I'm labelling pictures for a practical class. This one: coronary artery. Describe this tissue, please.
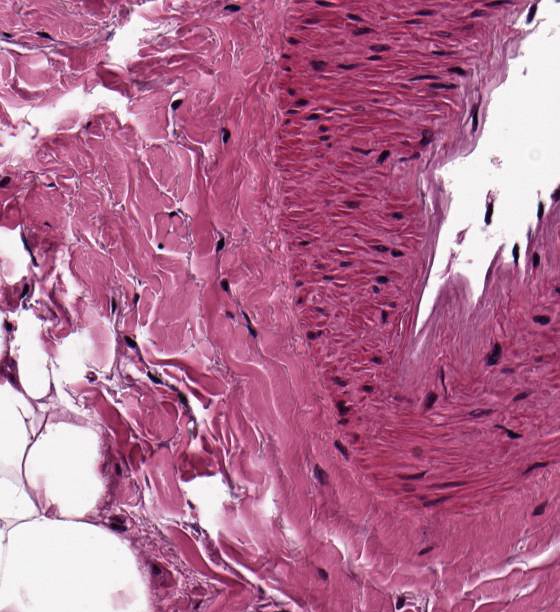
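Smooth muscle nuclei are elongated and cigar-shaped and lie parallel to the fibres. On the left, collagen forms thick wavy bundles with only sparse small dark nuclei between them. Adipocytes appear at the lower left as empty white spaces with thin walls. Epithelium is absent throughout the field.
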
